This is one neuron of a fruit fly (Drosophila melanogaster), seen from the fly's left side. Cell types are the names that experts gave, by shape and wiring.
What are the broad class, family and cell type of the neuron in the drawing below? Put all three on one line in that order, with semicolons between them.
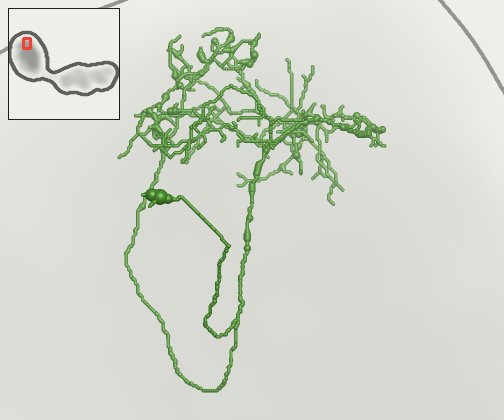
central-brain intrinsic neuron; hemilineage SLPal1; CB4137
